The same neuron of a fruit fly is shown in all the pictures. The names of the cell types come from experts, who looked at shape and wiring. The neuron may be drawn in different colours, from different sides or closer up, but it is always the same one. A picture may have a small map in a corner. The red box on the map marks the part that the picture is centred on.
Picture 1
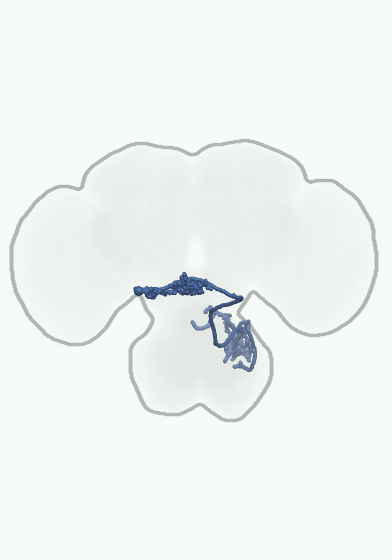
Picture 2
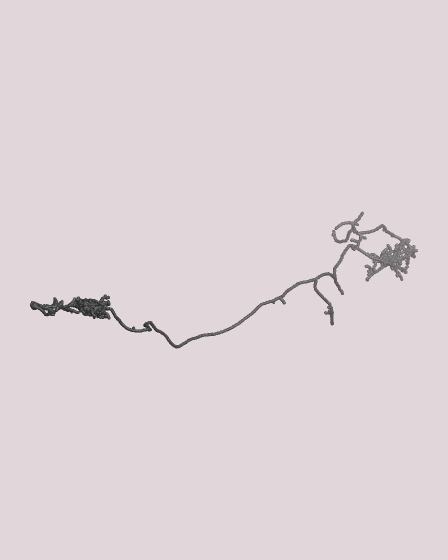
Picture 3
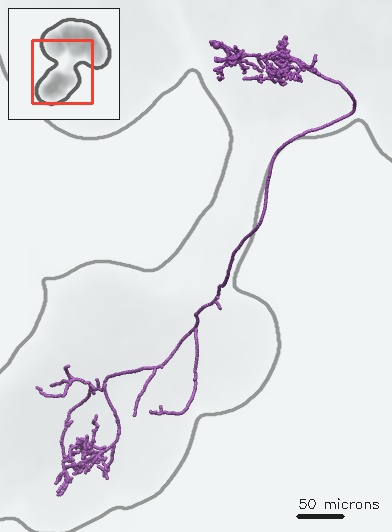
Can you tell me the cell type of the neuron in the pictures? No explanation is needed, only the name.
DNg14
